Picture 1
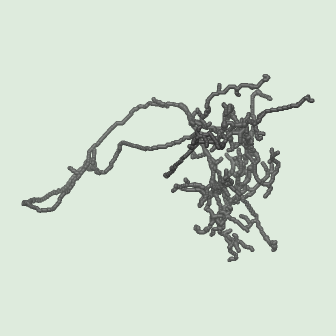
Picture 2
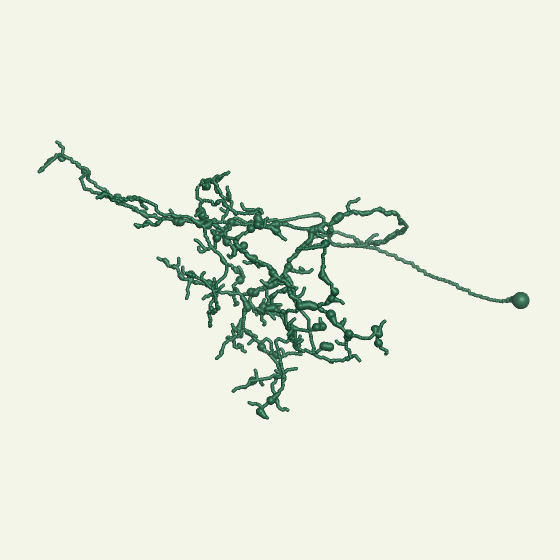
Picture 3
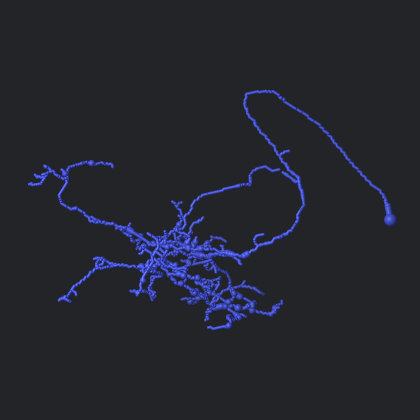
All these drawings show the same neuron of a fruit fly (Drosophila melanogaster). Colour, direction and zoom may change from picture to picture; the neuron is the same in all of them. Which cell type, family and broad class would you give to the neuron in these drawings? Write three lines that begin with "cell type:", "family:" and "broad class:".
cell type: LHPV4d4
family: hemilineage LHp1
broad class: central-brain intrinsic neuron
